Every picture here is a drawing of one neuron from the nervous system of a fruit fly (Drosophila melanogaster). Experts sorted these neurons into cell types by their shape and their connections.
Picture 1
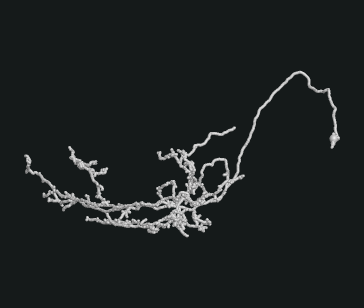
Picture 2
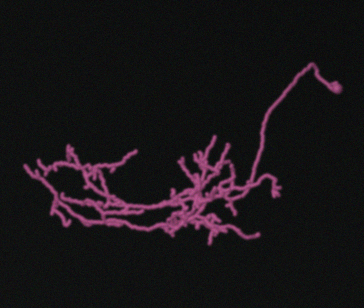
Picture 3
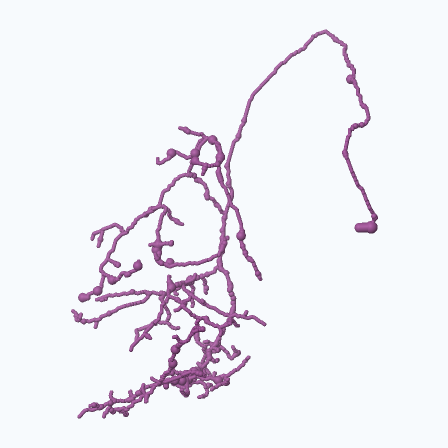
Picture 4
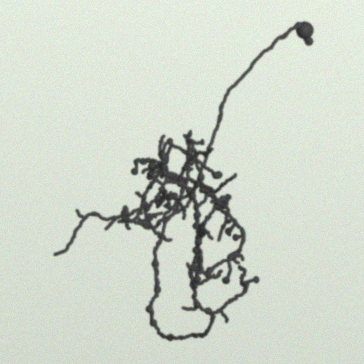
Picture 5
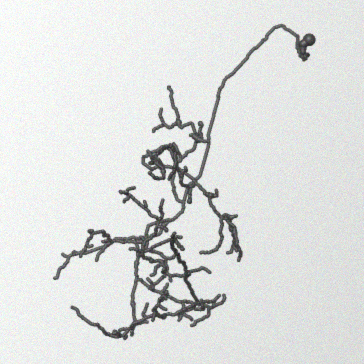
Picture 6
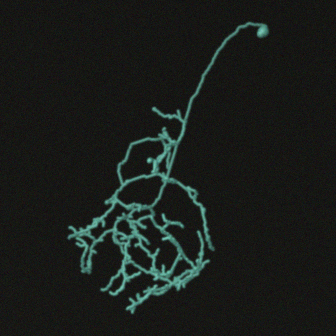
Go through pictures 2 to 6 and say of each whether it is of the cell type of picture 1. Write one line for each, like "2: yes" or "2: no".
2: yes
3: no
4: no
5: no
6: no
